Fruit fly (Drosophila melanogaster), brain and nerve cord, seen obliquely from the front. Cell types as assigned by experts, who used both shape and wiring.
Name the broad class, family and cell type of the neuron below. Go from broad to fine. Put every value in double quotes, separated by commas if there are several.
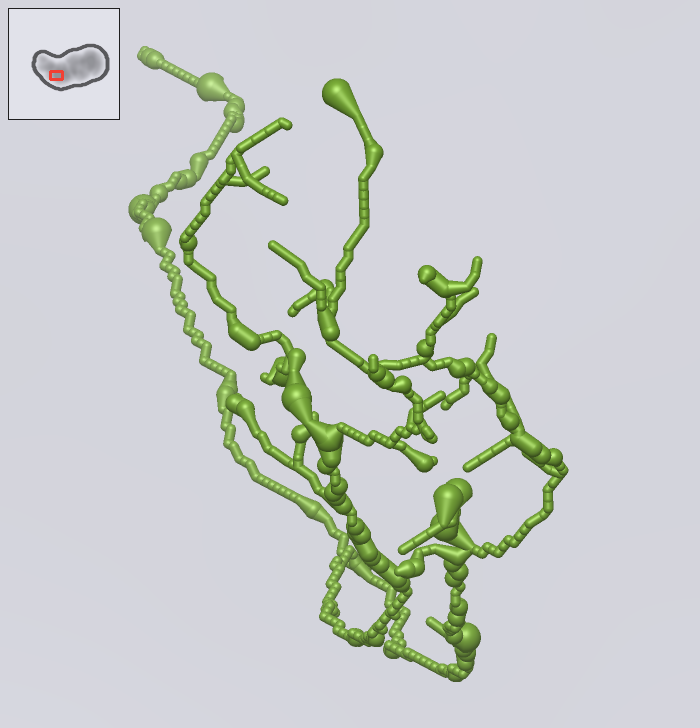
"sensory neuron entering the nerve cord", "class gustatory", "LgLG1b"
